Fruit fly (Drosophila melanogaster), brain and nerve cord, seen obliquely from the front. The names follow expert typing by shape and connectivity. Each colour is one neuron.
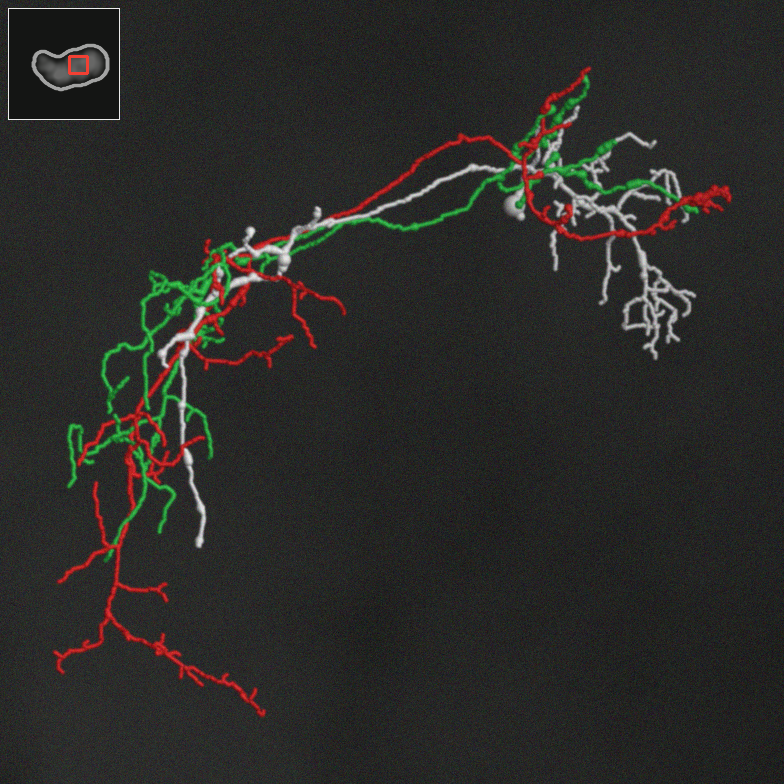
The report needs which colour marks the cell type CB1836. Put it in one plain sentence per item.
The colour is green.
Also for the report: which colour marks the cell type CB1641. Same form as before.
The colour is red.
